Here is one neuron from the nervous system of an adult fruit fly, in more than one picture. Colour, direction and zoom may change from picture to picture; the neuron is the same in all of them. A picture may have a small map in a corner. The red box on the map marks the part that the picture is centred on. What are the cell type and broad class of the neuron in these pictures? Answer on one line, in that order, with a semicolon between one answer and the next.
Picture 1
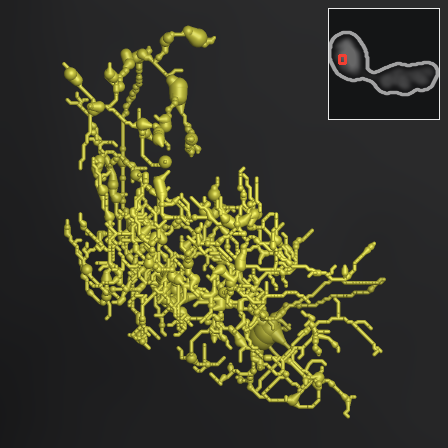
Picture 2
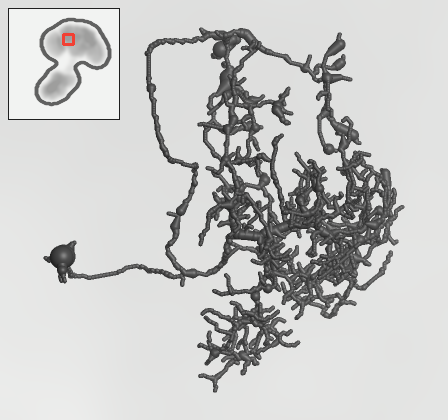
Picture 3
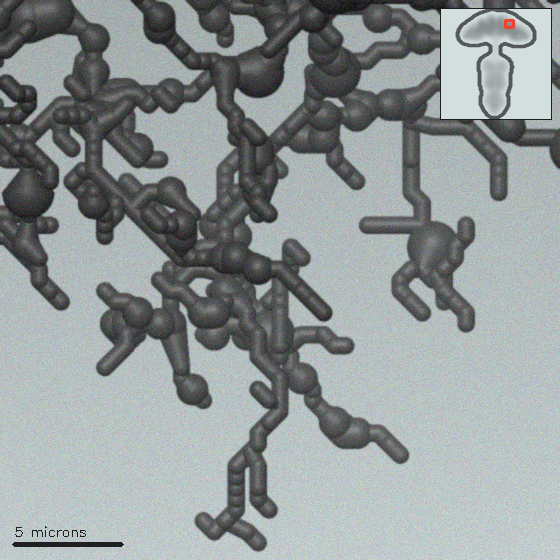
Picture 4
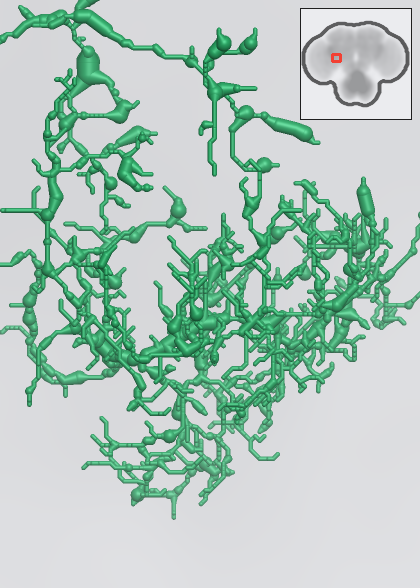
CB3264; central-brain intrinsic neuron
